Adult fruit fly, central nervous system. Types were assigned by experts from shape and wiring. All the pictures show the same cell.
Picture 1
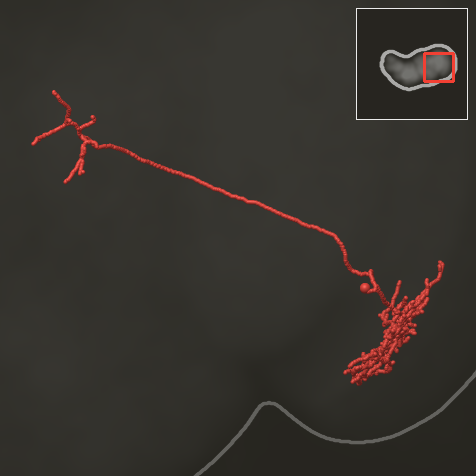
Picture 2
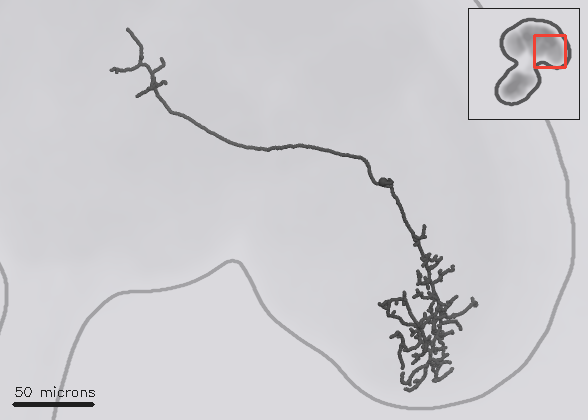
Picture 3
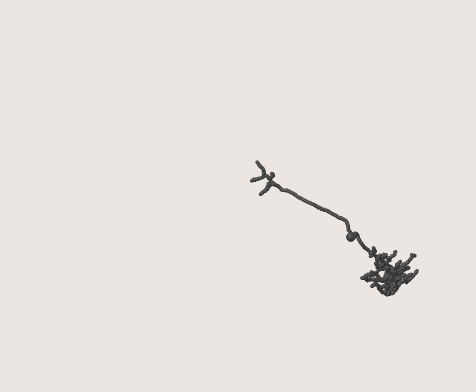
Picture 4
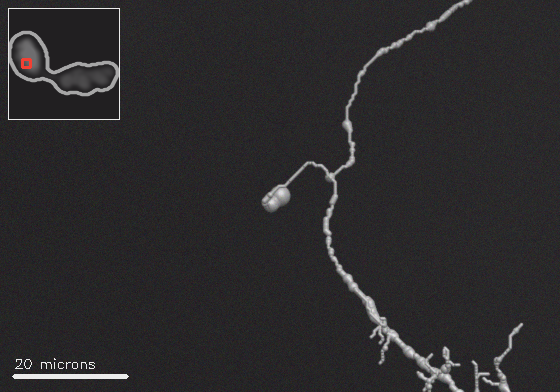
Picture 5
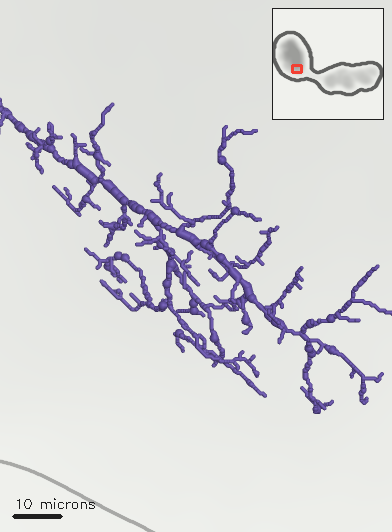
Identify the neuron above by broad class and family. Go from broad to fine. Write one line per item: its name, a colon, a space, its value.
broad class: visual projection neuron
family: MeVP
